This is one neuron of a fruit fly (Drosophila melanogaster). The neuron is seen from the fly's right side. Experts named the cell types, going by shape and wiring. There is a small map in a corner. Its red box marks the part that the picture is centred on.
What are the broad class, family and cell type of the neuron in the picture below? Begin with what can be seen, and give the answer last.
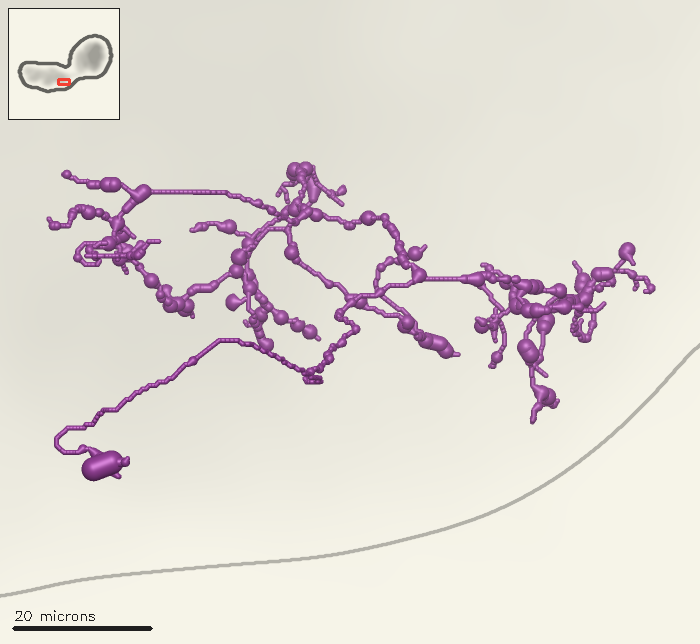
Its cell body lies at the lower left of the picture. By the scale bar it is about 90 microns wide in this view. Dozens of branch ends can be seen. It is a nerve-cord intrinsic neuron. Its family is hemilineage 13B. The cell type is IN13B076.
